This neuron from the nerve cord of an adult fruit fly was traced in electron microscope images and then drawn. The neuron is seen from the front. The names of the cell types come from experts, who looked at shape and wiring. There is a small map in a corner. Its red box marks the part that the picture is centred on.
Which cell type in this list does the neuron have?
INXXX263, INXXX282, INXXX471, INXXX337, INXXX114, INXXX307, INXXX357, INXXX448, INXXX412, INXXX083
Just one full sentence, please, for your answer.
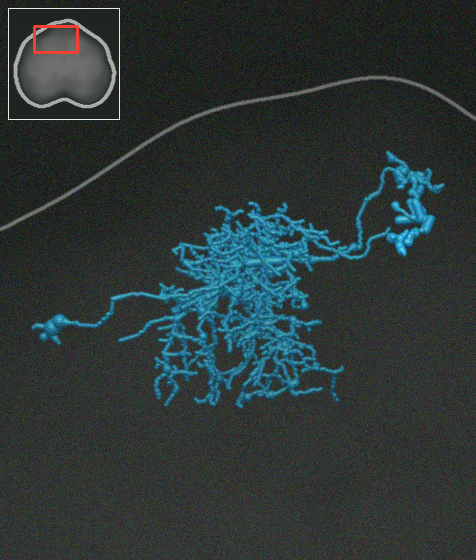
The neuron is of cell type INXXX357.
